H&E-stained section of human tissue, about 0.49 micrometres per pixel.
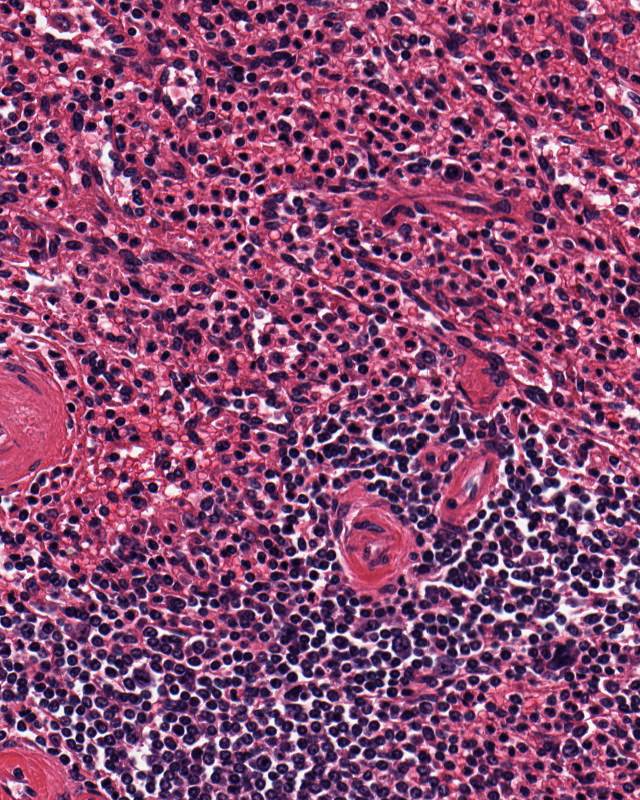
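Spleen, H&E: the lower right is a crowded sheet of small lymphocytes, with round dark nuclei and scant cytoplasm. The upper and left parts are pinker and less densely nucleated, and up top there are plenty of red blood cells lying among the nucleated cells. Thin pink strands of elongated cells cut diagonally across the upper half.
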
